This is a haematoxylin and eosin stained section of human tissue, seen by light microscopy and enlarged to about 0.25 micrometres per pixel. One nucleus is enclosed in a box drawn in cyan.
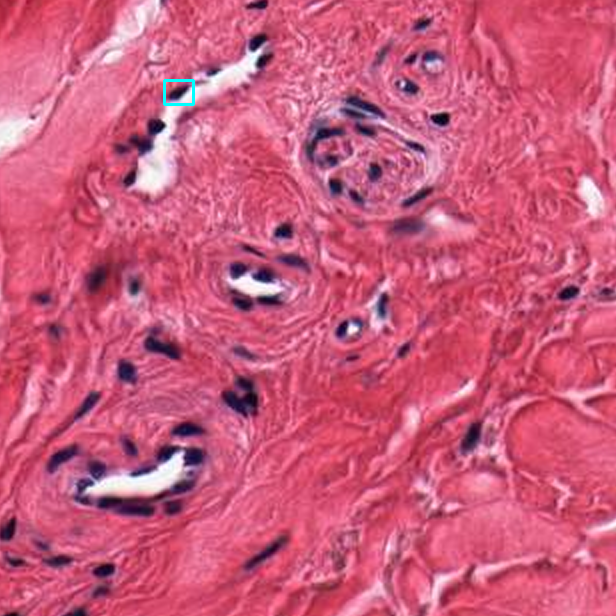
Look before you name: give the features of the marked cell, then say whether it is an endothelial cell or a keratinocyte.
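The nucleus is elongated and flattened, dark and evenly dense, about the size of the other nuclei lining the same space. It sits right on the edge of a narrow, slit-like white lumen, with its long axis running along that edge. It is one of a row of similar dark, flat nuclei spaced along the wall of this lumen. No distinct cytoplasm can be made out around it; beyond the nucleus it merges with the pink fibrous tissue of the wall. The marked cell is an endothelial cell.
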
